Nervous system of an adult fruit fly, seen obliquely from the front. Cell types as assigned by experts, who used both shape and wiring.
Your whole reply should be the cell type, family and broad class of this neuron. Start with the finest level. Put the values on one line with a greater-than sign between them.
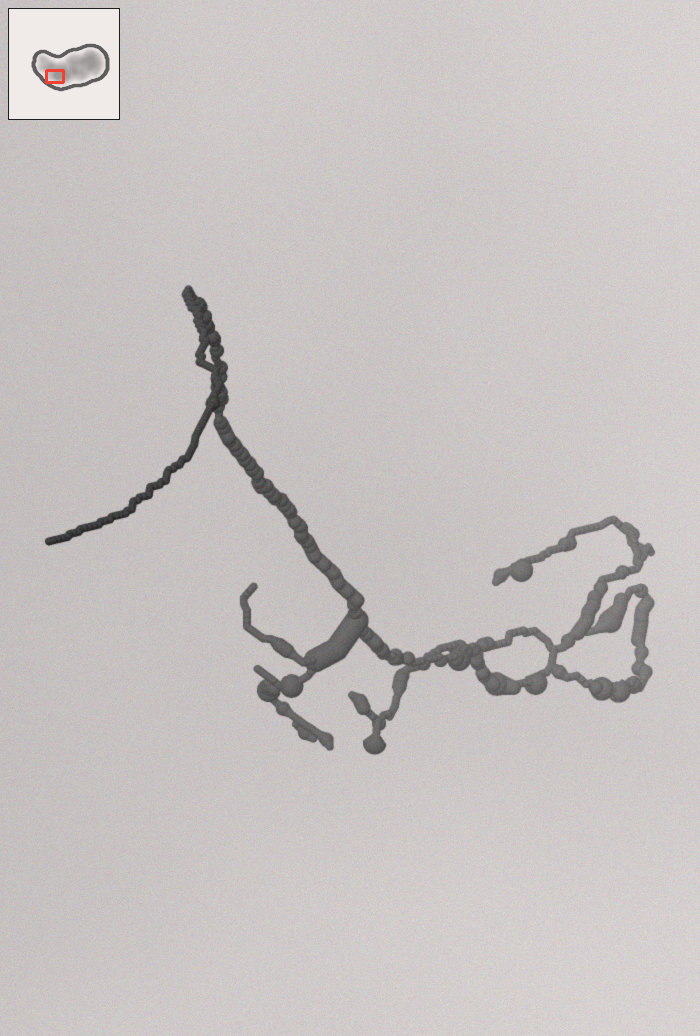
WG3 > class gustatory > sensory neuron entering the nerve cord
